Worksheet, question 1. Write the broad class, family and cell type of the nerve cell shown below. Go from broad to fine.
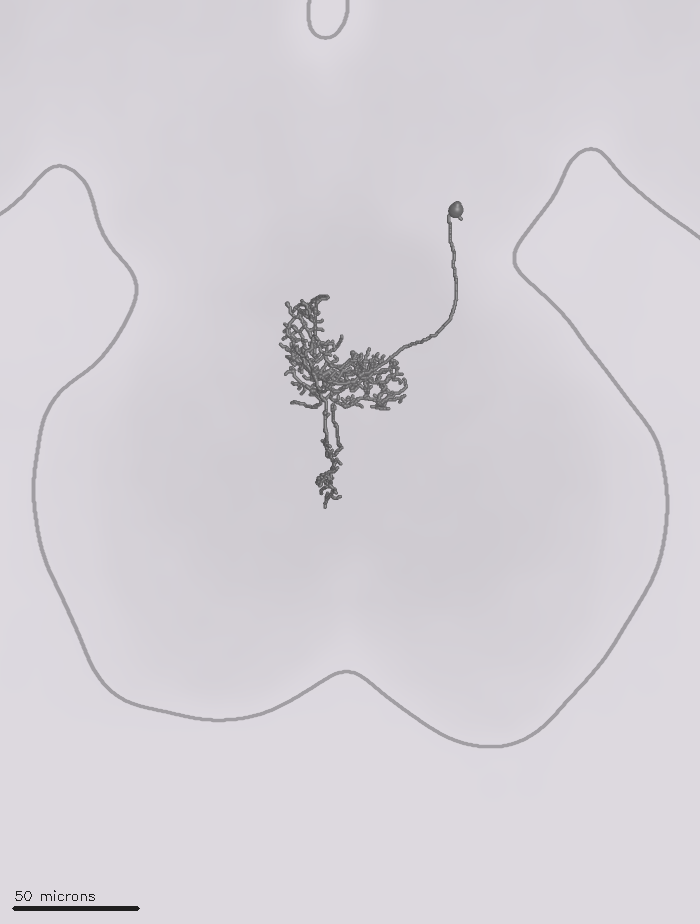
nerve-cord intrinsic neuron; hemilineage 01A; IN01A061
